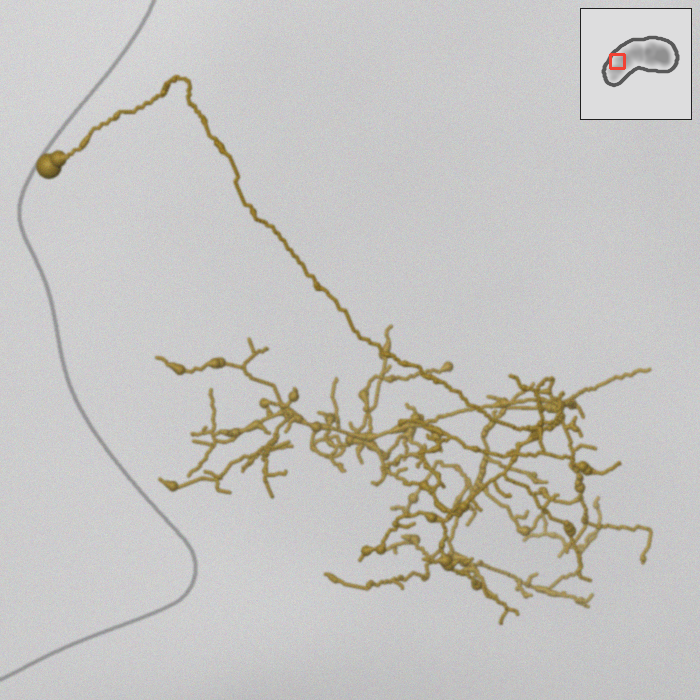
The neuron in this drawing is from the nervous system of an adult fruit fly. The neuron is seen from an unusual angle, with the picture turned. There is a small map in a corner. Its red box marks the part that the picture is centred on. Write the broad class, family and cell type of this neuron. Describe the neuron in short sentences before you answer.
The cell body can be seen at the upper left of the picture. The picture shows dozens of branch ends. This is a nerve-cord intrinsic neuron. Its family is hemilineage 21A. Its cell type is IN21A085.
